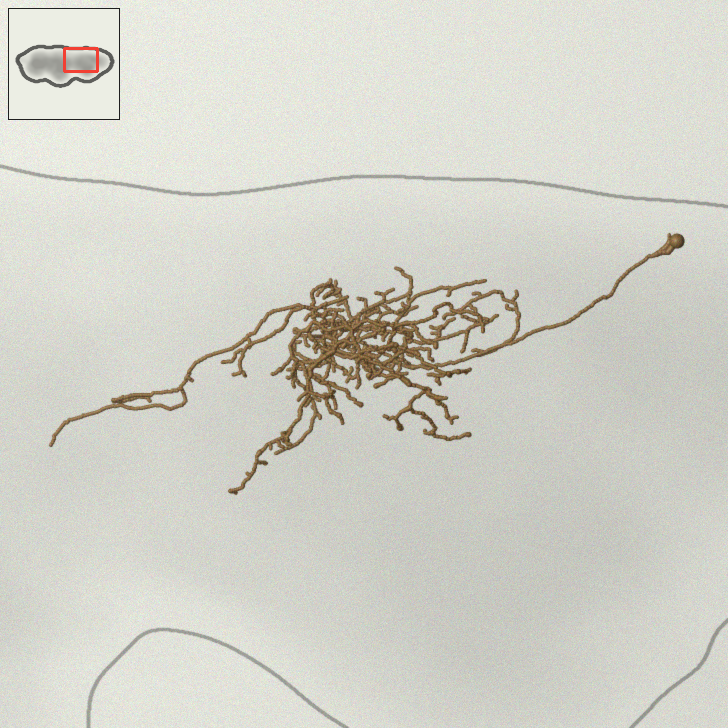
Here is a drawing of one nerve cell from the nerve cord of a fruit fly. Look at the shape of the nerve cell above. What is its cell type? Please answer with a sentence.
The cell type is IN13B103.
